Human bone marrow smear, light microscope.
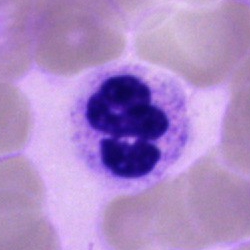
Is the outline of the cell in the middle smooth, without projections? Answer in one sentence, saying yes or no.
Yes, the border of this cell is smooth and even.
